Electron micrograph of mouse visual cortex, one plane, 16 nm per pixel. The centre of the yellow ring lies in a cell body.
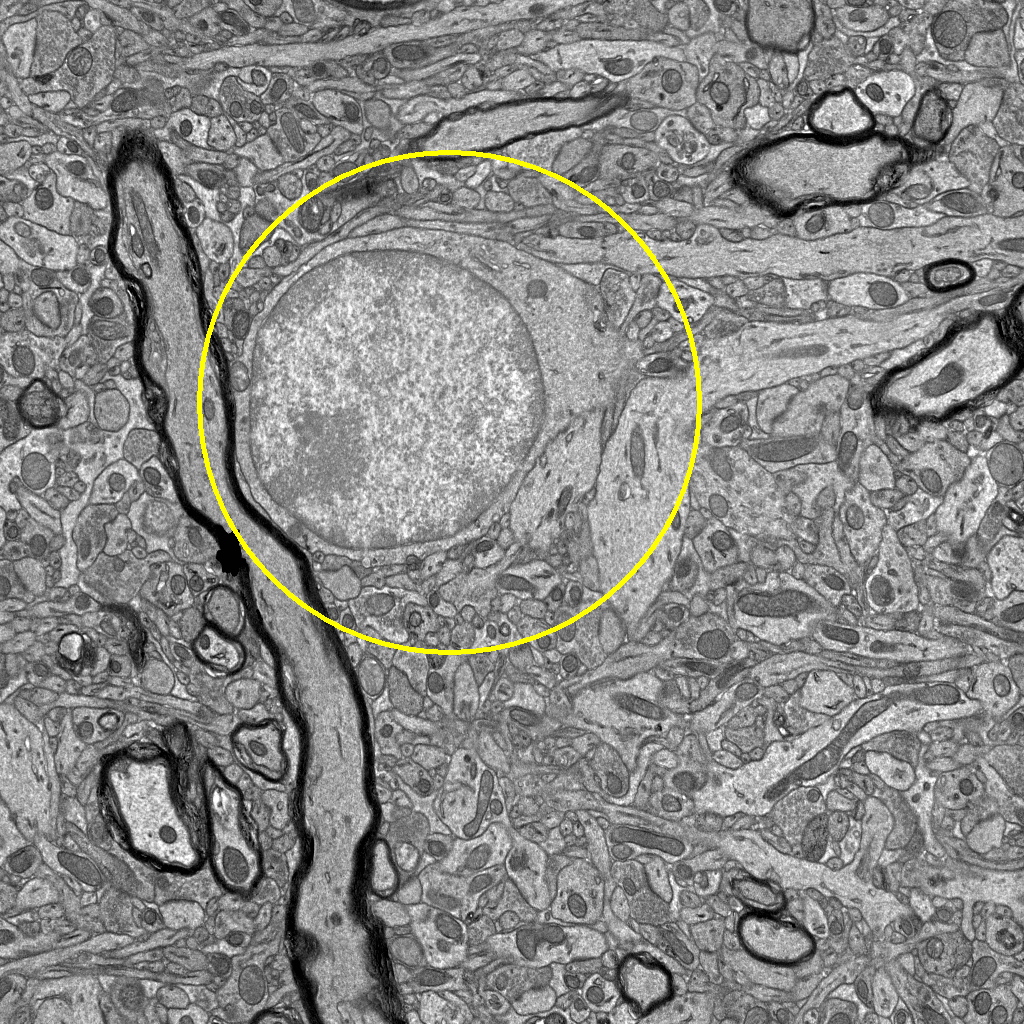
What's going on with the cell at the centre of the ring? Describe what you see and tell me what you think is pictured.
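There's a round nucleus with a smooth outline, and a darker irregular patch of condensed chromatin sits in its lower left part. The cytoplasm is pale, and a broad process heads off from the body toward the right. That's an oligodendrocyte.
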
